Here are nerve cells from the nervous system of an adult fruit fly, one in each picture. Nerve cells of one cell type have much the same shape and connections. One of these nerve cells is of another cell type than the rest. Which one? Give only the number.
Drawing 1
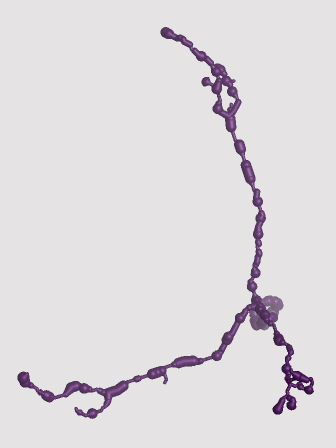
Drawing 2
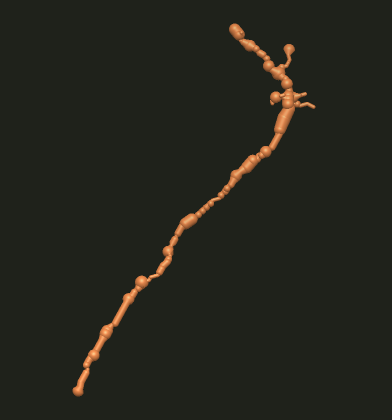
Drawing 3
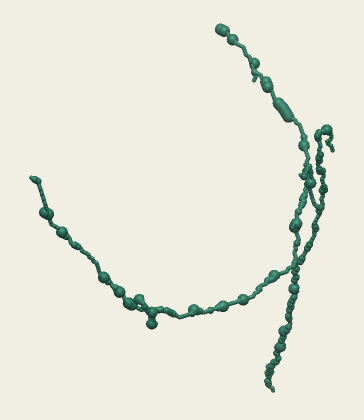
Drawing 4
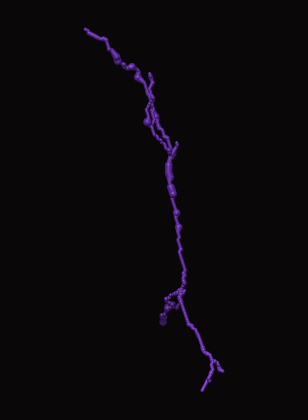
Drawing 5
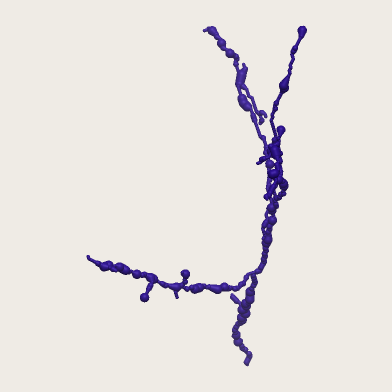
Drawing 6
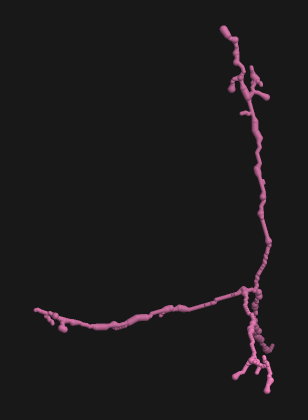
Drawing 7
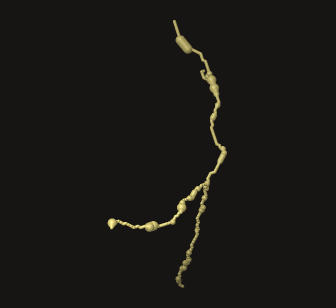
2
